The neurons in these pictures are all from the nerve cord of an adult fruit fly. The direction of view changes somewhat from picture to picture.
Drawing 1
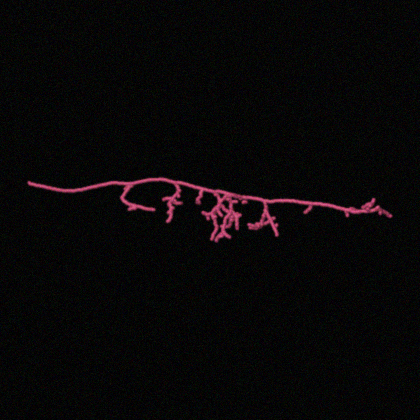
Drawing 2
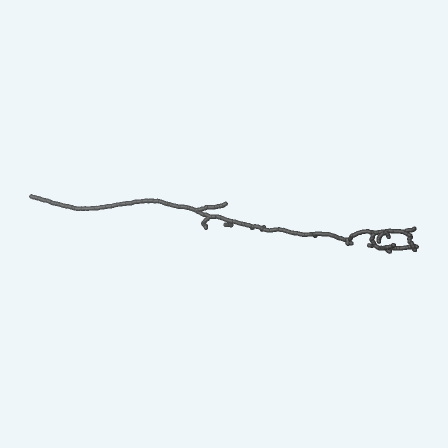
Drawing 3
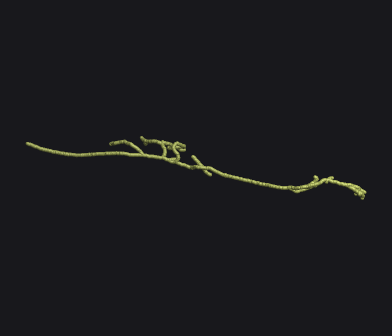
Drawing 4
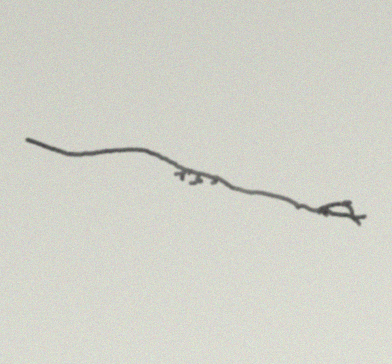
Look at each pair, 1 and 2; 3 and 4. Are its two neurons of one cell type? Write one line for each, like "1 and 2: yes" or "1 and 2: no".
1 and 2: no
3 and 4: no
